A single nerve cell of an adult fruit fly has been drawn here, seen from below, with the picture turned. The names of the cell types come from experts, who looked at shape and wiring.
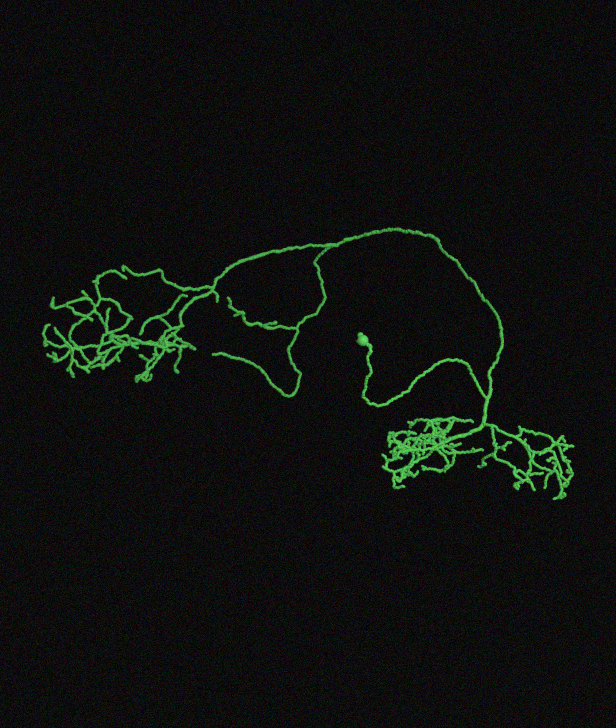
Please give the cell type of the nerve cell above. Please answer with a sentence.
The cell type is M_lvPNm39.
